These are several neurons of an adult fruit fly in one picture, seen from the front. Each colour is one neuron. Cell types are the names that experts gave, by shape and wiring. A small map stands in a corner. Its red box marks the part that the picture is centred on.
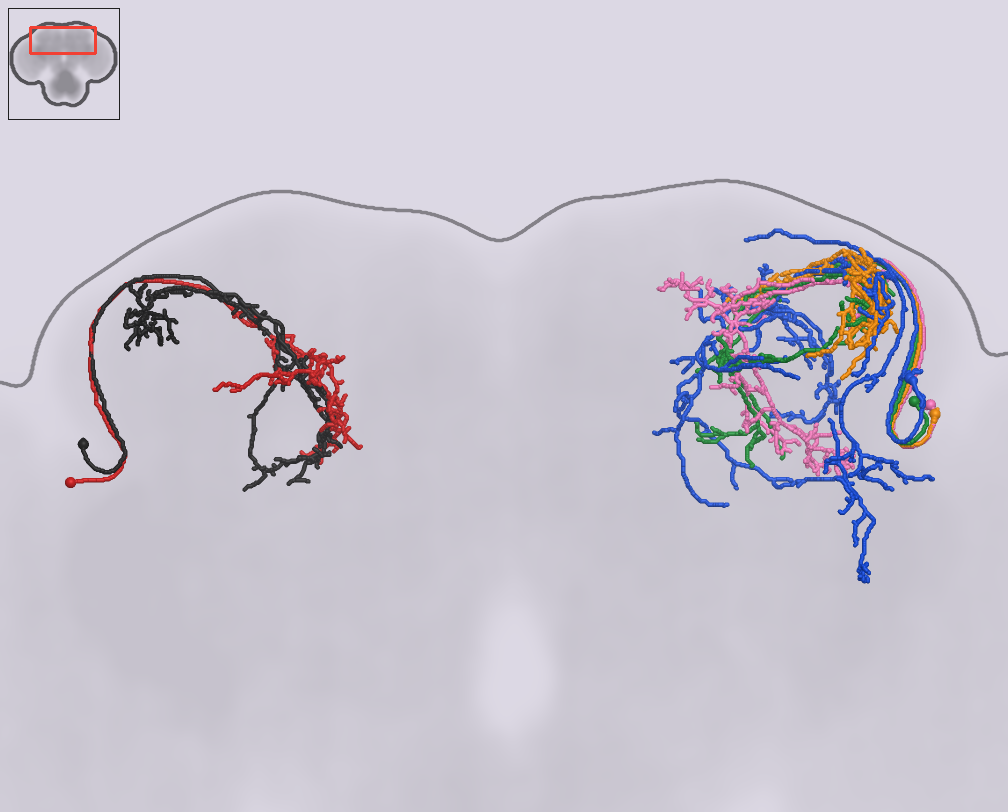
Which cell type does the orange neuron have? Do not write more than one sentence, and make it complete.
This neuron is classified under the cell type SLP081.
